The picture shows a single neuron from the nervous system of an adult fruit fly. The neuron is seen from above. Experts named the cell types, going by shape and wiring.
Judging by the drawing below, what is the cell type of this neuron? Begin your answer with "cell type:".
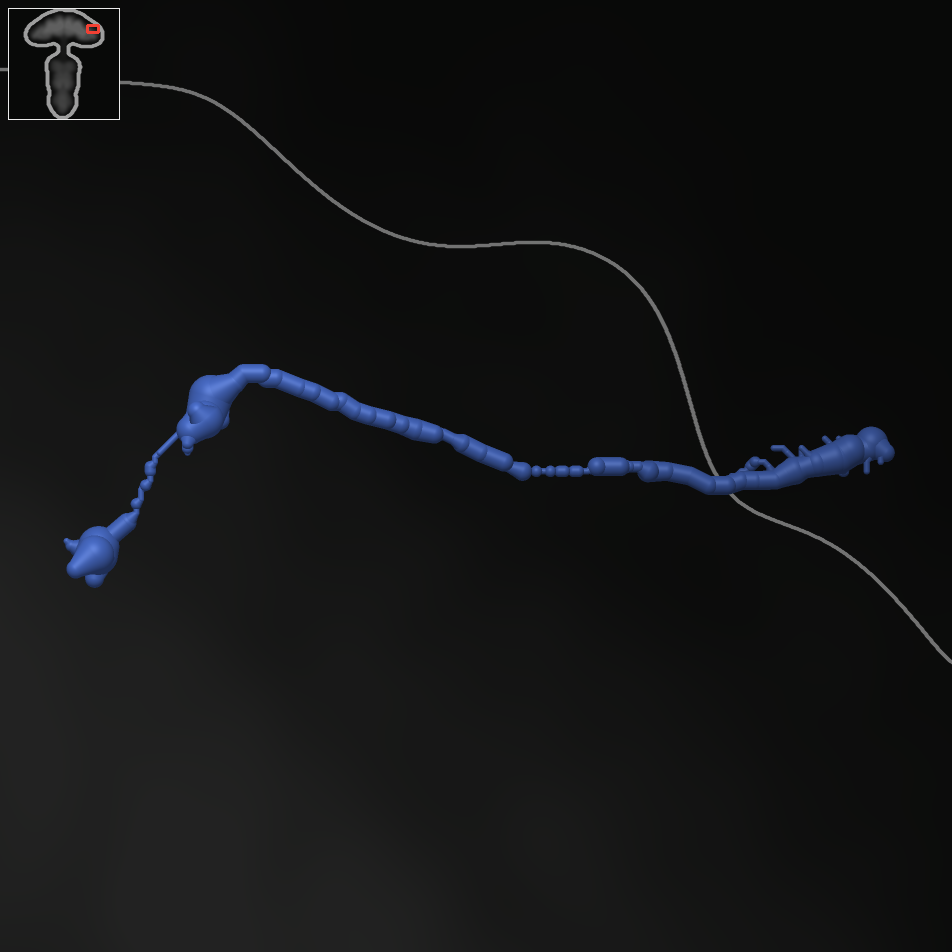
cell type: L1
